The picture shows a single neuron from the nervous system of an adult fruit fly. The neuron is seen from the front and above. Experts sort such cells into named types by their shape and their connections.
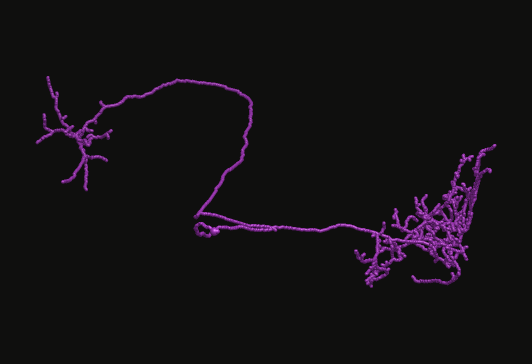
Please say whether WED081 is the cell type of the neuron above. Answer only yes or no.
no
